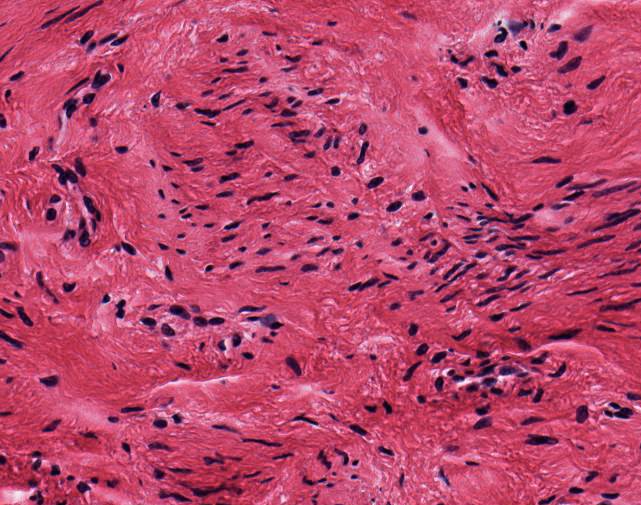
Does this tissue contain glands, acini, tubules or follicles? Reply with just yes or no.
No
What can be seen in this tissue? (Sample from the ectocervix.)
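The entire field is occupied by pink fibrous tissue with scattered spindle-shaped nuclei. The fibres are arranged in wavy bundles running in several different directions. Most nuclei are dark, slender and elongated, and many are slightly wavy. The cell bodies around them are indistinct, merging into the pink fibrous background.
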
